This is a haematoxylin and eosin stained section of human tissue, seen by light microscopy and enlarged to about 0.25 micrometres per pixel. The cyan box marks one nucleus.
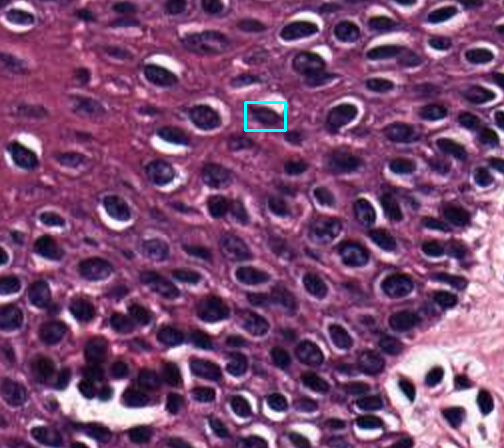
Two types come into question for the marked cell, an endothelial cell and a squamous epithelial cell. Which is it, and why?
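This is a squamous epithelial cell. The nucleus is oval, longer from side to side than from top to bottom, and stains dark purple. The nucleus sits in pink cytoplasm whose outline merges with the neighbouring cells, so no sharp border is visible.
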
